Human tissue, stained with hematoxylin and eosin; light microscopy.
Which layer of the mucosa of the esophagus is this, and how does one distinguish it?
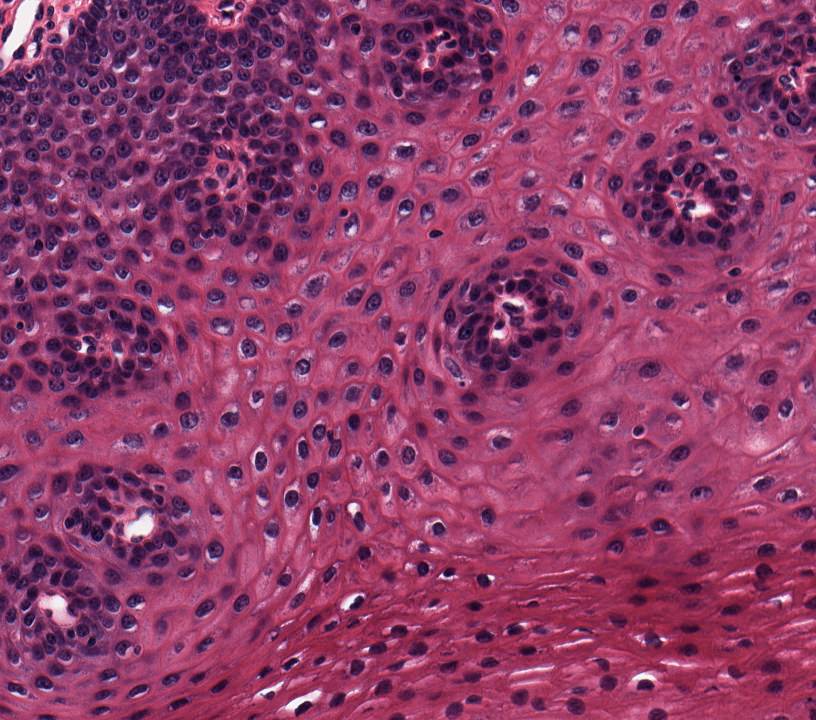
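I'd call this stratified squamous nonkeratinized epithelium. Between the small dark clusters lie large polygonal squamous cells with abundant pink cytoplasm and distinct borders. At the lower edge the cells flatten, their nuclei elongated and horizontal but retained, with no anucleate keratin layer.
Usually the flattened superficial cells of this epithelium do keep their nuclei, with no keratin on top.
The crowded dark clusters, each ringed around a tiny space, briefly made me think of lymphoid tissue.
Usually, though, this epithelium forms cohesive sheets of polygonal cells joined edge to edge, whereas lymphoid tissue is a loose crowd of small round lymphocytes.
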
